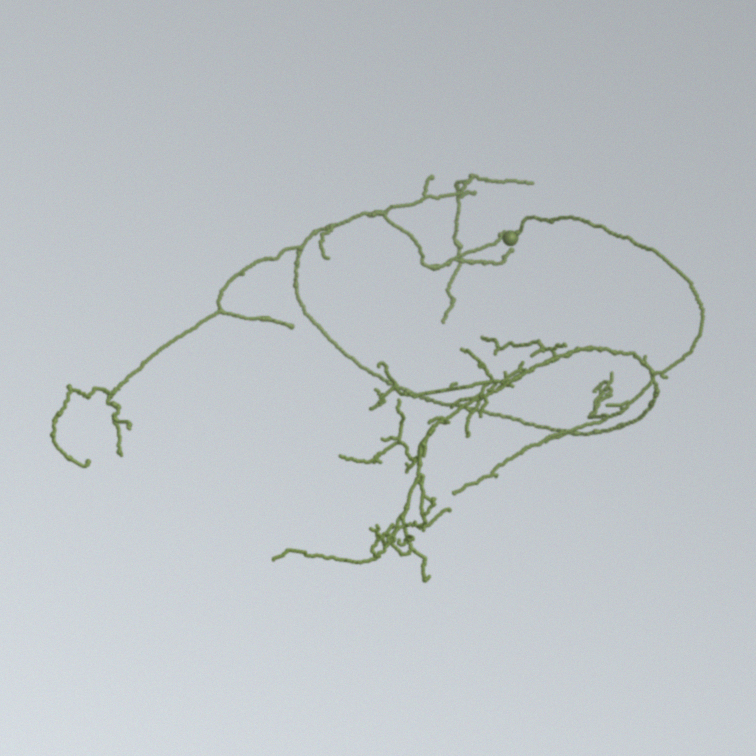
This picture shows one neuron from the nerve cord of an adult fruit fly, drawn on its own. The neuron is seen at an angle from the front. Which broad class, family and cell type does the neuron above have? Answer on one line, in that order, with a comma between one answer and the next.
nerve-cord intrinsic neuron, hemilineage 19B, IN19B071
